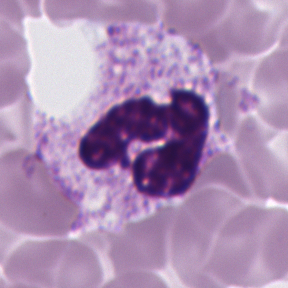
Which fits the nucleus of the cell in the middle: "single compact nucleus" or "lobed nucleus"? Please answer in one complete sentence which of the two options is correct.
In this cell, the nucleus is divided into separate lobes.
